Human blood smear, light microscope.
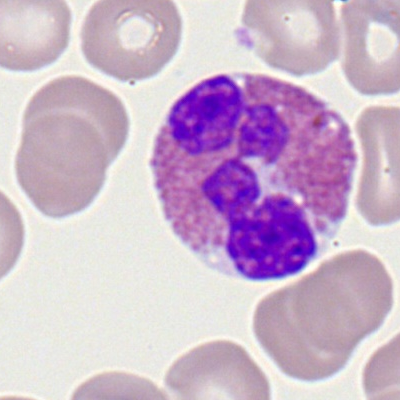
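Eosinophil, the central cell. Cytoplasm: abundant, filling the cell around the lobes, and densely packed with coarse reddish-pink granules. Nuclear lobes: no nucleoli visible. Surface: free of projections.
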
